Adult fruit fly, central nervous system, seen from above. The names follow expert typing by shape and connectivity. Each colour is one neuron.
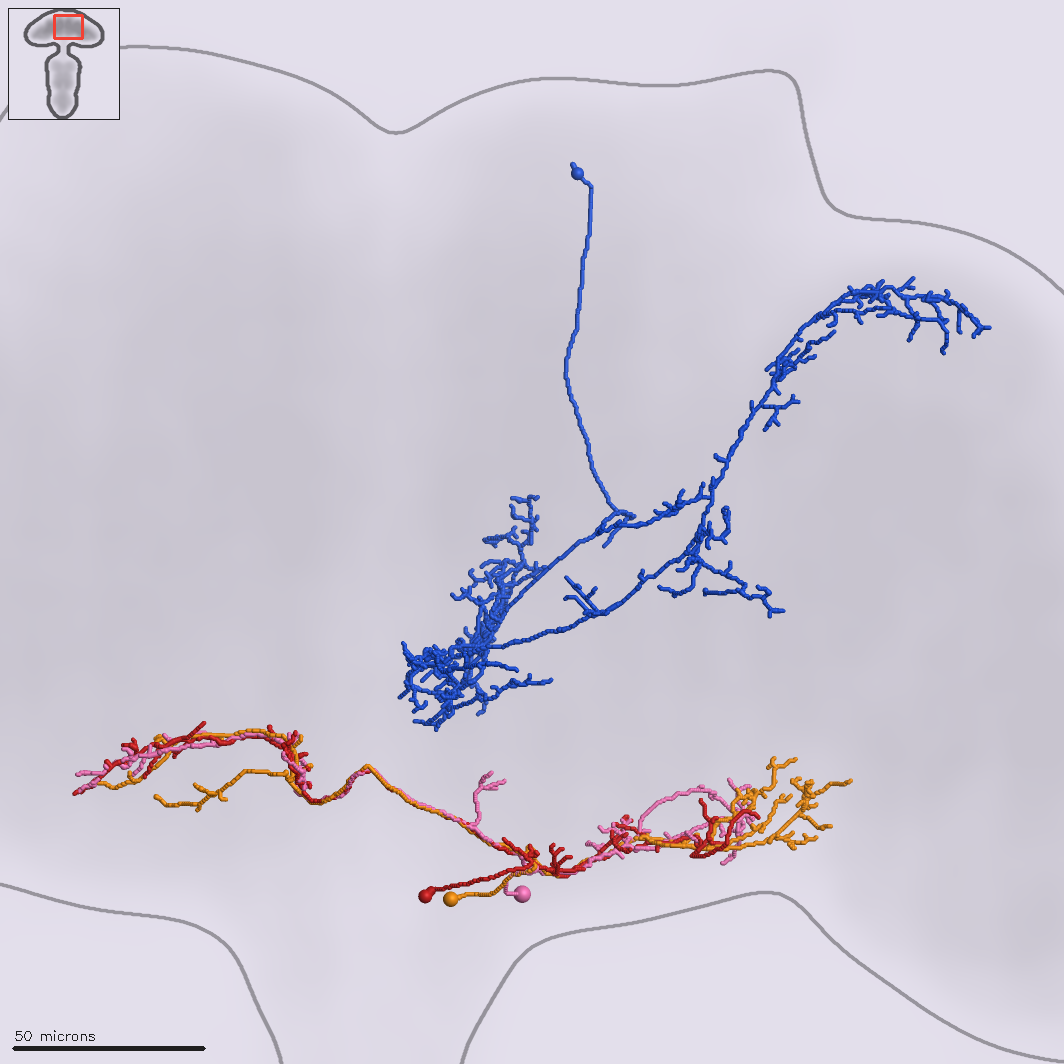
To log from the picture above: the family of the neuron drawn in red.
hemilineage DM6_posterior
